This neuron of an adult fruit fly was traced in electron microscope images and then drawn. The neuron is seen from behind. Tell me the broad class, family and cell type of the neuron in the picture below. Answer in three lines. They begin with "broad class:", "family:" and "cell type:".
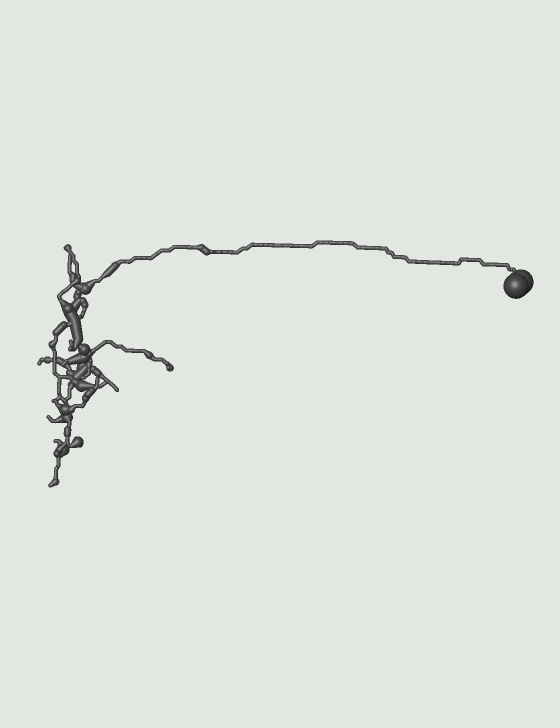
broad class: optic-lobe intrinsic neuron
family: Cm
cell type: Cm2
